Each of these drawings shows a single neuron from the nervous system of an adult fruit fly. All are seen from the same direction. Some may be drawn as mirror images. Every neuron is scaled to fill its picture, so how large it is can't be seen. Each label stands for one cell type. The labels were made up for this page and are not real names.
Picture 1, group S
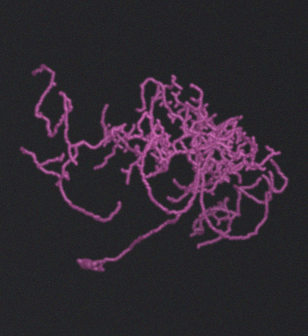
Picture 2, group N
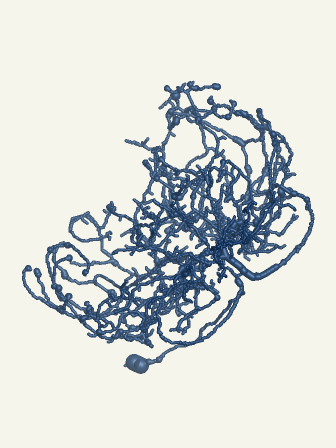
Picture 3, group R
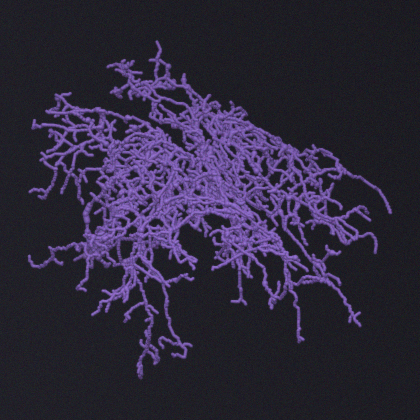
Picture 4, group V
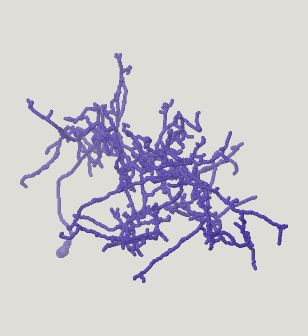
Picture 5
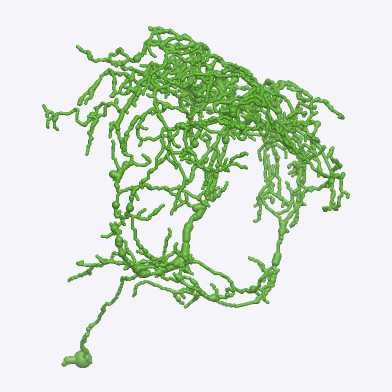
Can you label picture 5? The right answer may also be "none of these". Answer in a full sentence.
It belongs to group R.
